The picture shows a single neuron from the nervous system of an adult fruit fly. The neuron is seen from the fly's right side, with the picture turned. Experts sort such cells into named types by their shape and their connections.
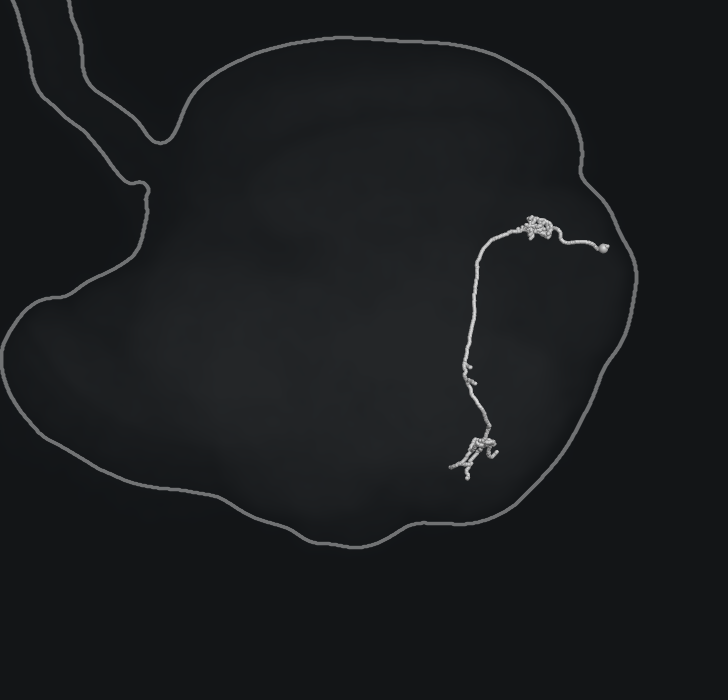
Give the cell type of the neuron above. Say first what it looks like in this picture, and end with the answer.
In this view it is taller than it is wide. Its broad class is central-brain intrinsic neuron. Its cell type is KCg-m.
